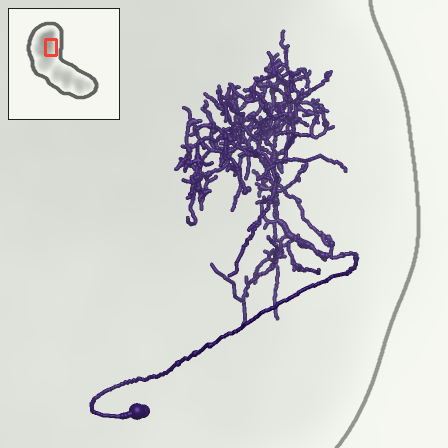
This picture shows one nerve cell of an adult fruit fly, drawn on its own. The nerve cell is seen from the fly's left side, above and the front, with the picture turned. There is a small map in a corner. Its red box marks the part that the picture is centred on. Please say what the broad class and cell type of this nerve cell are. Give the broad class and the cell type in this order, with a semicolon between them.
central-brain intrinsic neuron; SLP071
